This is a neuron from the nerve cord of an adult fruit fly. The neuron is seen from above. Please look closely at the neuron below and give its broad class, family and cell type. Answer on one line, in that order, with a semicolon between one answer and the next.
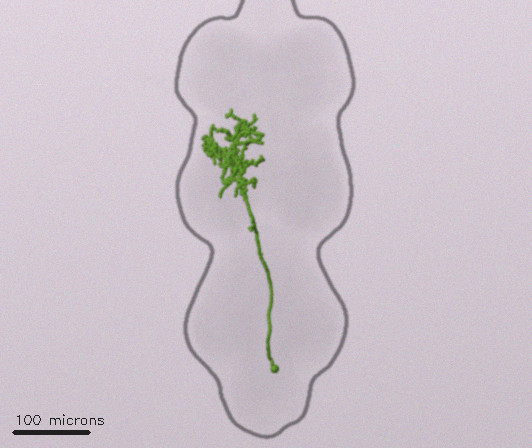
nerve-cord intrinsic neuron; hemilineage 06B; IN06B066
